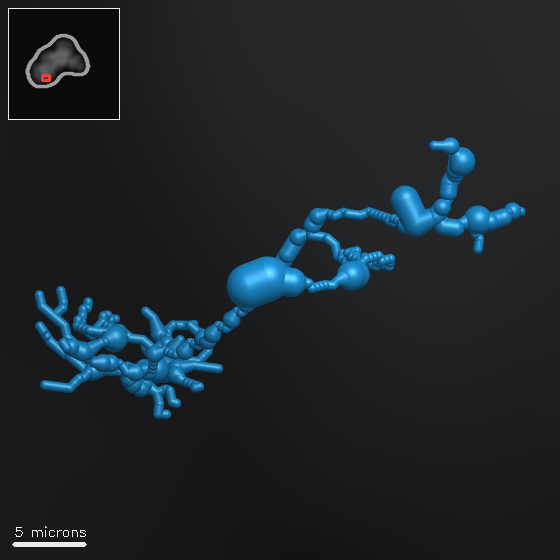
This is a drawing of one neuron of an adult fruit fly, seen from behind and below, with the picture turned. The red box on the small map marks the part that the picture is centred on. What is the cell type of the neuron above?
T4b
